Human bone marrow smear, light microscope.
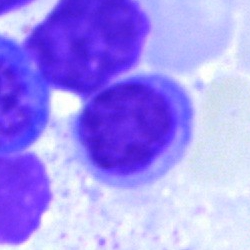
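Lymphocyte, the cell in the middle of the field. Its outline is round and smooth. The nucleus sits off-centre toward the left, and the cytoplasm is widest on the right. Notice the dense, dark purple chromatin, and that no granules are visible in the cytoplasm.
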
